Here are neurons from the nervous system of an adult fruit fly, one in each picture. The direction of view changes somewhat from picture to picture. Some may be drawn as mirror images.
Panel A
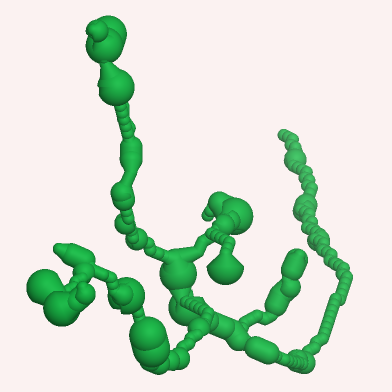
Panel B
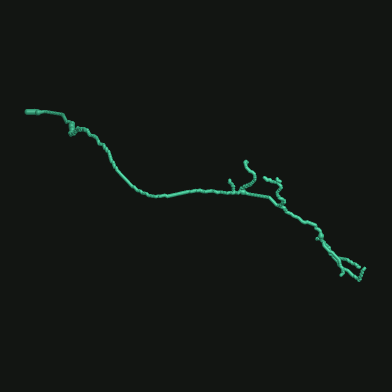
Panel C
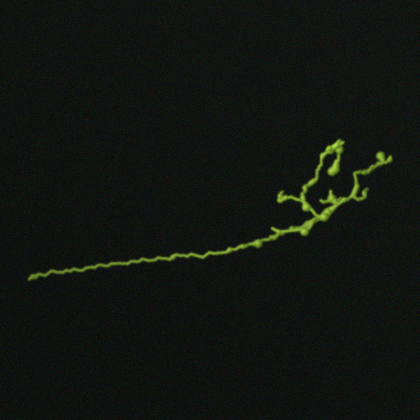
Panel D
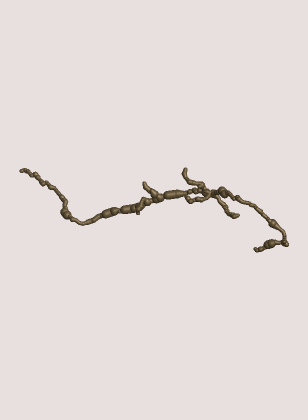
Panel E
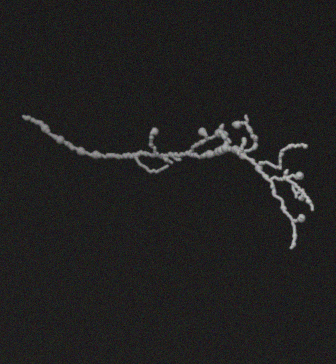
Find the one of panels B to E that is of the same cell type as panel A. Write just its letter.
C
